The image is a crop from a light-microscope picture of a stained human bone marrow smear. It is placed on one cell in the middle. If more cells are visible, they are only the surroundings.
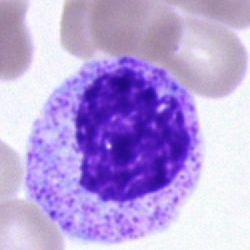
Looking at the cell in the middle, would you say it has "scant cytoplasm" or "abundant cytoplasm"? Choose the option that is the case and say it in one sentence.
The cell's cytoplasm around its nucleus is ample.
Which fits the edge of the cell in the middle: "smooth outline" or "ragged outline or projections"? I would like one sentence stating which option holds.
The edge of the cell is smooth and even.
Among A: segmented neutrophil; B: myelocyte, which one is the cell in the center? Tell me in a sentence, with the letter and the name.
The cell placed in the middle is a myelocyte; option B is correct.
